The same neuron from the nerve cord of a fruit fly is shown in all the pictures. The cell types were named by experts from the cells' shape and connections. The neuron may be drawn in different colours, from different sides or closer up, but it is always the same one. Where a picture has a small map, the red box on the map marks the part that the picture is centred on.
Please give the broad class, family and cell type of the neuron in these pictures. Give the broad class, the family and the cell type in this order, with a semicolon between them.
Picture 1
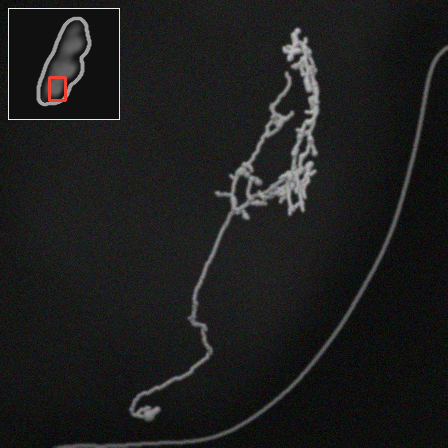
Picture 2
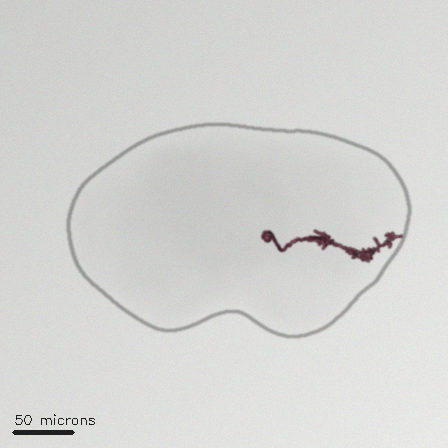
nerve-cord intrinsic neuron; hemilineage 14A; IN14A038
